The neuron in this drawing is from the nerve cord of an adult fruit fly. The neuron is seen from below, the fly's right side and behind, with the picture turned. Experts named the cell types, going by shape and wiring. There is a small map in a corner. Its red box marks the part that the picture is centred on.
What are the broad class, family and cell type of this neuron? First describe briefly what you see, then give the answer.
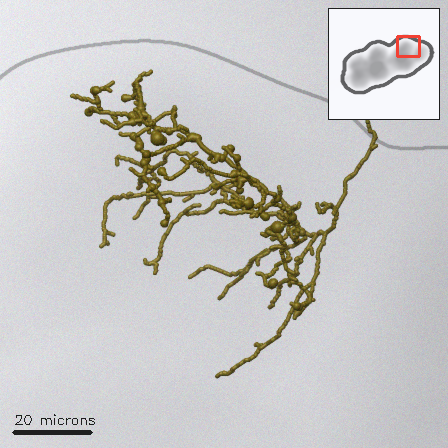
From top to bottom in the picture it spans about 80 microns. The picture shows dozens of branch ends. It is a nerve-cord intrinsic neuron. The family is hemilineage 19A. The cell type is IN19A110.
